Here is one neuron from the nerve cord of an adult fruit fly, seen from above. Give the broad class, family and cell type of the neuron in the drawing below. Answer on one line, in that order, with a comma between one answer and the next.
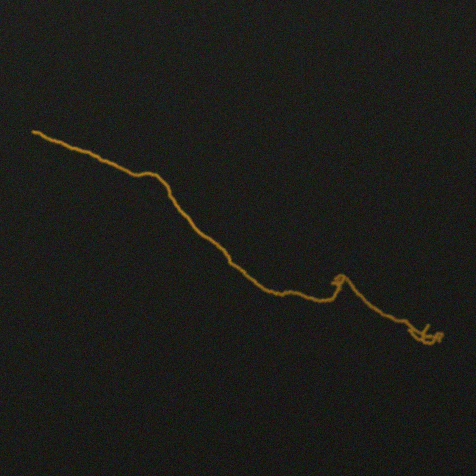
sensory neuron entering the nerve cord, class gustatory, WG1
